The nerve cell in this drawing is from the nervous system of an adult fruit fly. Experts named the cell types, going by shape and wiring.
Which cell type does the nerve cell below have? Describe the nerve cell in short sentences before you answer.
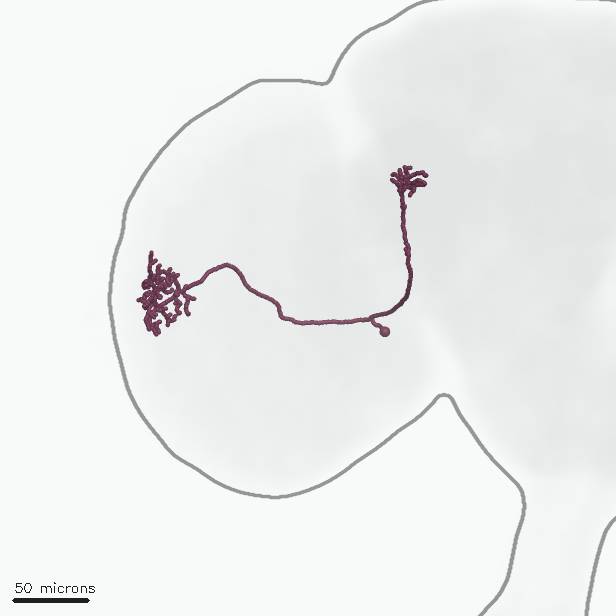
The cell body is in the middle of the picture. By the scale bar it is about 200 microns wide in this view. It is a visual projection neuron. The cell type is MeVP1.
